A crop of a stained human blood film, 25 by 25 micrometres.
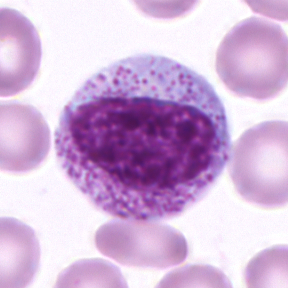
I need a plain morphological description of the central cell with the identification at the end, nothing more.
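Hmm, the outline looks round and smooth. The cytoplasm holds many small reddish-purple granules, and they seem most crowded below the nucleus. No vacuoles in the cytoplasm that I can find. It's a metamyelocyte.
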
